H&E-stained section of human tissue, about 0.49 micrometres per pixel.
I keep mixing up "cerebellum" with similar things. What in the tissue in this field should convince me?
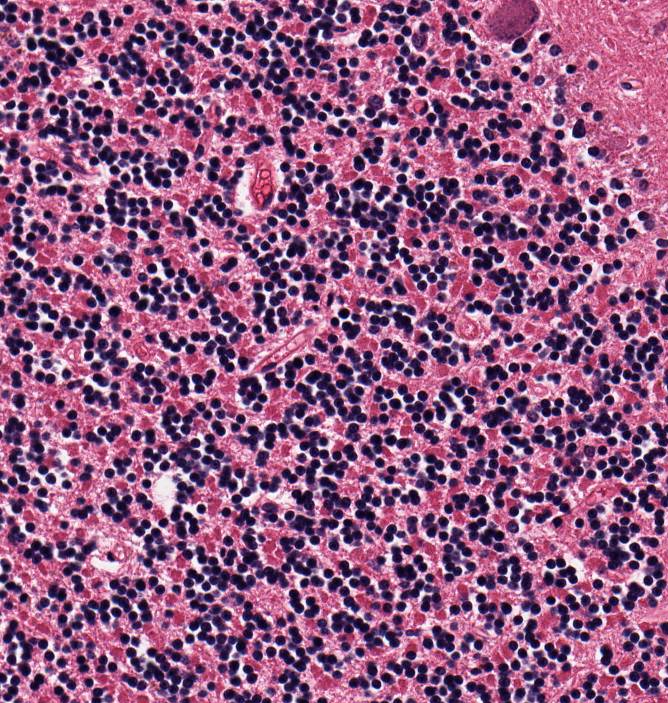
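In this picture of the cerebellum, densely packed small round nuclei fill nearly all of the field. These crowded nuclei are darkly stained, with little visible cytoplasm around them. Small irregular islands of pink eosinophilic material lie scattered between them.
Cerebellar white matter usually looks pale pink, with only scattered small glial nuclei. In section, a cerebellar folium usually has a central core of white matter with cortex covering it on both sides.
The top right corner is a pale pink, finely fibrillary zone with very few nuclei, which agrees with the usual look of cerebellar white matter.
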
